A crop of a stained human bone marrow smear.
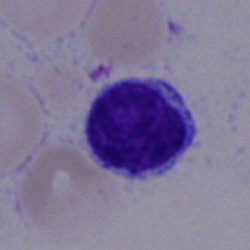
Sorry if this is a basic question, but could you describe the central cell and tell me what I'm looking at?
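Outline round. Chromatin dark purple, densely clumped; no nucleoli visible. Cytoplasm without granules. Result: lymphocyte.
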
